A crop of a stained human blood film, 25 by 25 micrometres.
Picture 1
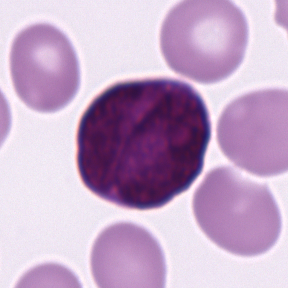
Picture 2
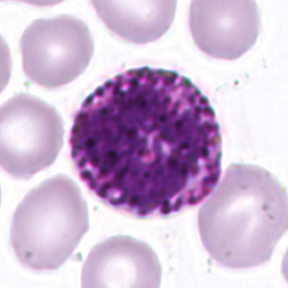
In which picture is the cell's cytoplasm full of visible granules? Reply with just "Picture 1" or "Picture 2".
Picture 2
